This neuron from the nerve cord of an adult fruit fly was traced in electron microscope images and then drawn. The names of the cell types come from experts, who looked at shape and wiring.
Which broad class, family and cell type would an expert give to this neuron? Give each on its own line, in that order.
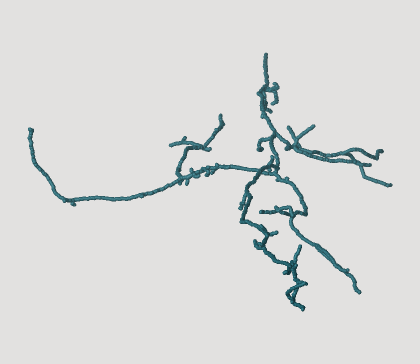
ascending neuron
hemilineage 18B
AN18B053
